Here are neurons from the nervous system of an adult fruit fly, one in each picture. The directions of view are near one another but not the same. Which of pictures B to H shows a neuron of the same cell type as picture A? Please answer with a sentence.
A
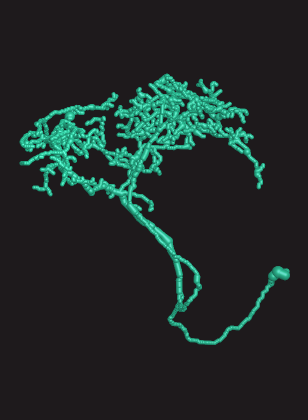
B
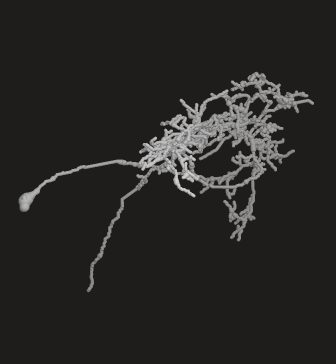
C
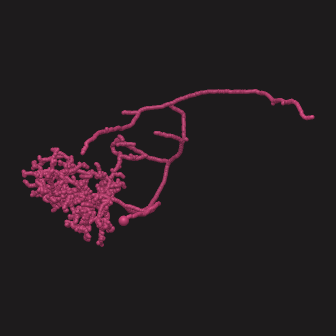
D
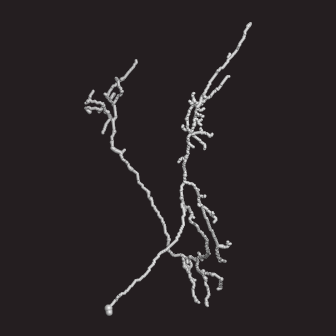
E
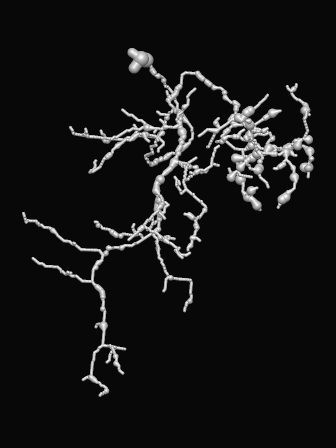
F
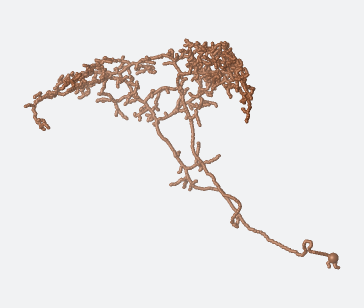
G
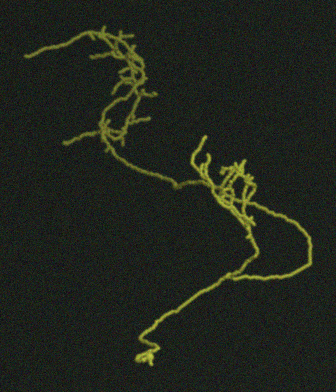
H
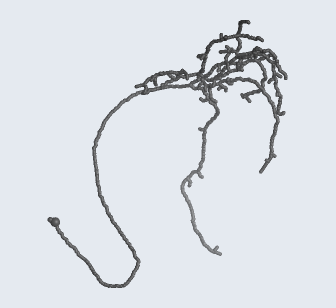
Picture F is of the same cell type.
